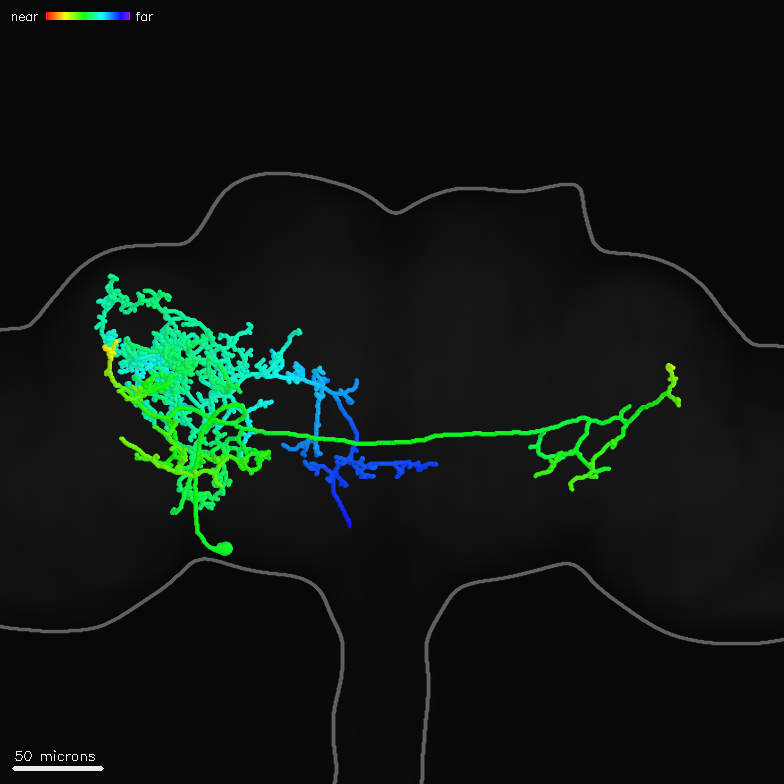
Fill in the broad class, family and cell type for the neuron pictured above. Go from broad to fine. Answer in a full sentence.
A central-brain intrinsic neuron of hemilineage VLPl&p2_posterior, type WED107.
